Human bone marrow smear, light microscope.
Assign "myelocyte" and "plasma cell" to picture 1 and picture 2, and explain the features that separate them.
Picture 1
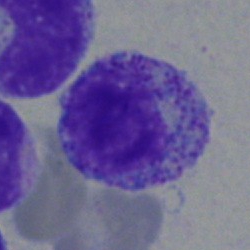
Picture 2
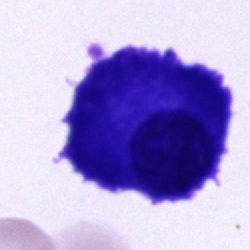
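It's the myelocyte in picture 1 and the plasma cell in picture 2. The myelocyte's outline is round. The plasma cell is only roughly round, with an uneven, knobbly margin where small blebs stand out and a rounded bud sits at the upper left. Granules split them most clearly: the myelocyte's cytoplasm holds many purple ones, and the plasma cell shows none that are distinct. The plasma cell's cytoplasm is plentiful and a deep, dark blue.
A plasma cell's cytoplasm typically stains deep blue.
In the myelocyte, the nucleus stains dark purple and the cytoplasm is widest on the right. Each has a paler area next to its nucleus. In the myelocyte it lies at the nucleus's upper right and has few granules, and in the plasma cell it sits just above and to the left.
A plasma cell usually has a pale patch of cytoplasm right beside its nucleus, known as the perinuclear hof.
Pale cells without nuclei lie just under the myelocyte, and faint ones sit in the bottom left corner of the plasma cell's picture, apart from the cell.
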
